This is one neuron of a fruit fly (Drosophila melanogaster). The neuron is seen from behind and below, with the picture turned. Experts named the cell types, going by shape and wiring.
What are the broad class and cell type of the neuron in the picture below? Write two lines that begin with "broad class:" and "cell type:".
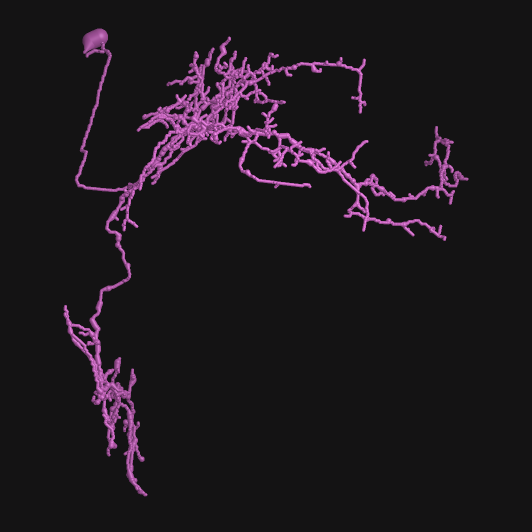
broad class: central-brain intrinsic neuron
cell type: GNG205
